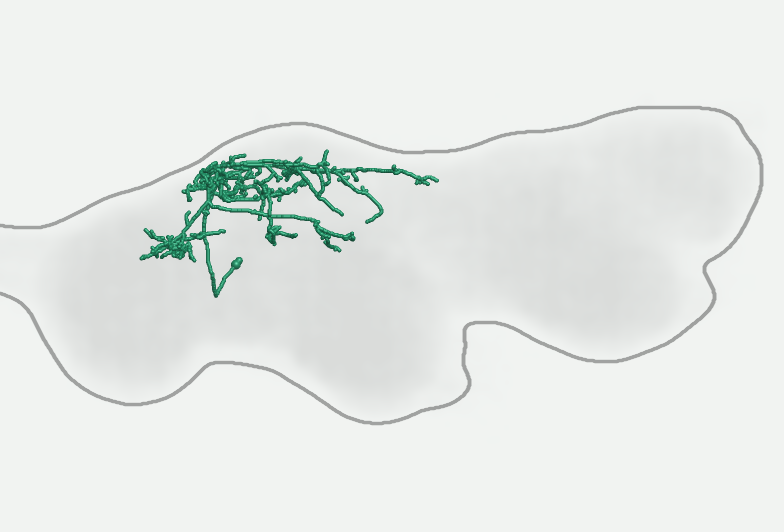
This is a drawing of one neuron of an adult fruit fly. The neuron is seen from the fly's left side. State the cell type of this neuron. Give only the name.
IN03B043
